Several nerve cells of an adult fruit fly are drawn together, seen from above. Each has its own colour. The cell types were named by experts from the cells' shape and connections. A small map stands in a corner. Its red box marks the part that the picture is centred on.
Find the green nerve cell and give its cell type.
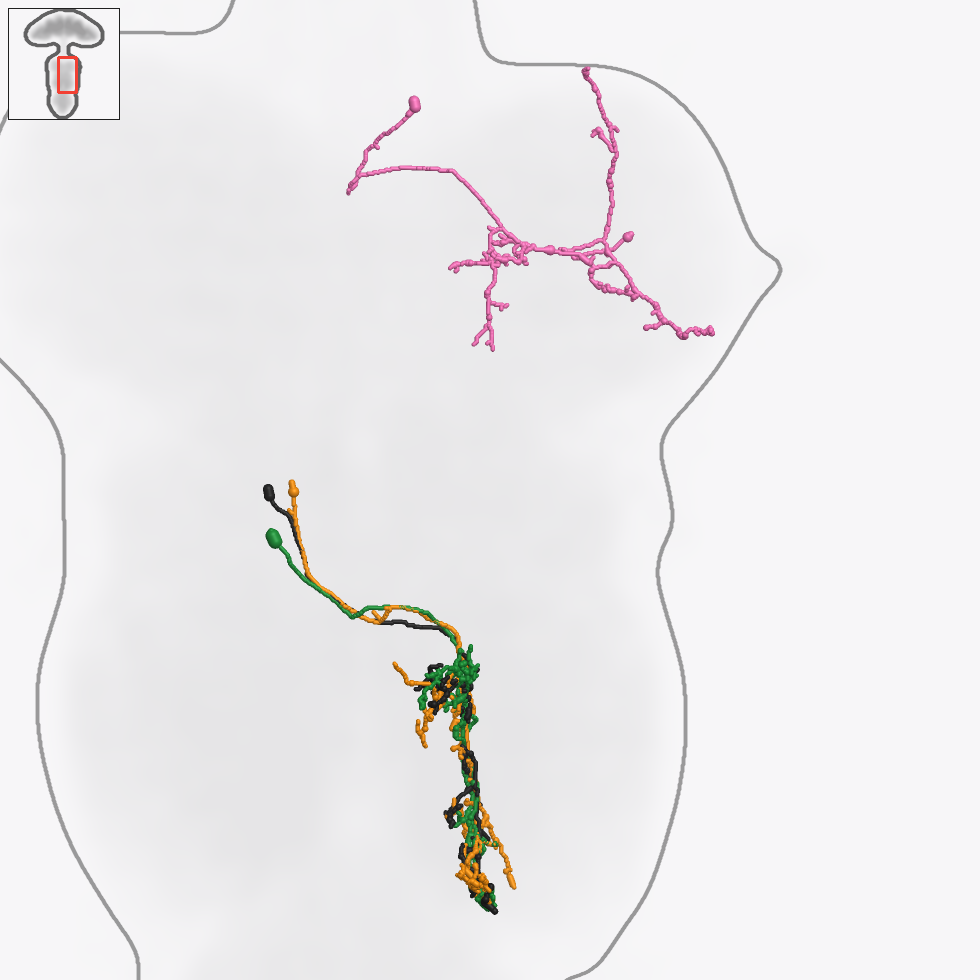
IN14A085_b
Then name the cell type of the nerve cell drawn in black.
IN14A085_a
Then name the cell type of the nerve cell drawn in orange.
IN14A086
